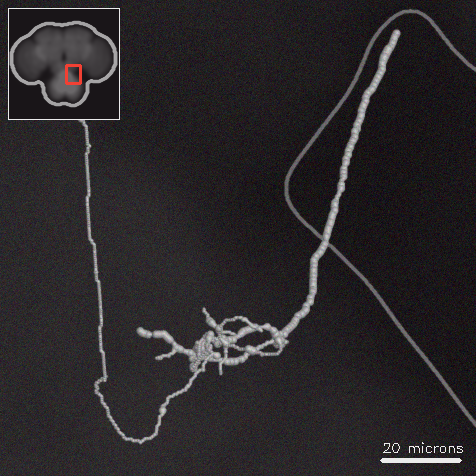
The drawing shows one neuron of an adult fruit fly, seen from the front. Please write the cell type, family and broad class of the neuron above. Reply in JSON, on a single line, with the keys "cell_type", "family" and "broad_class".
{"cell_type": "SApp", "family": "class mechanosensory proprioceptive", "broad_class": "sensory neuron ascending to the brain"}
